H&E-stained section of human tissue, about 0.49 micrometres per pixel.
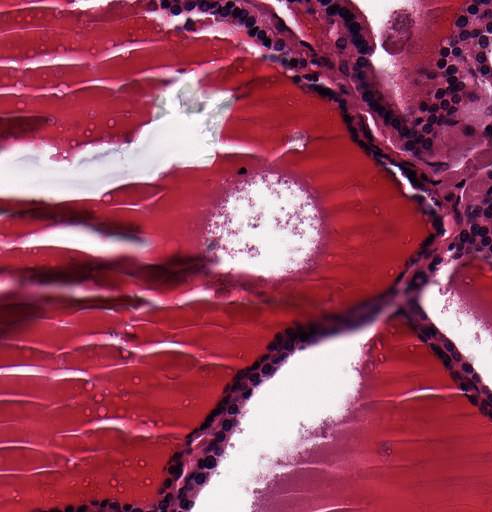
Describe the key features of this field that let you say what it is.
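Thyroid follicle makes up this field. Contents: large colloid-filled follicles occupy most of it, smaller, more crowded ones the upper right. Lining: one layer of flattened to low cuboidal cells, their small, dark, round nuclei close in a row.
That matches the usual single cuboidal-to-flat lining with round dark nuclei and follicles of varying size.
Stroma: scant, forming only thin septa.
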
